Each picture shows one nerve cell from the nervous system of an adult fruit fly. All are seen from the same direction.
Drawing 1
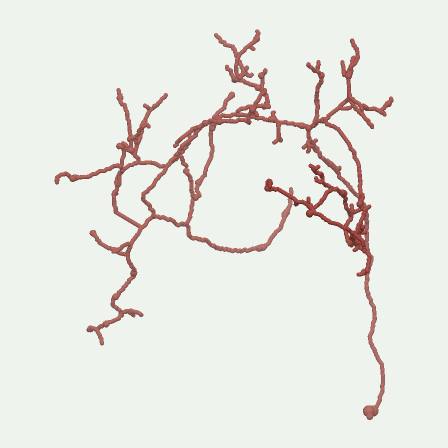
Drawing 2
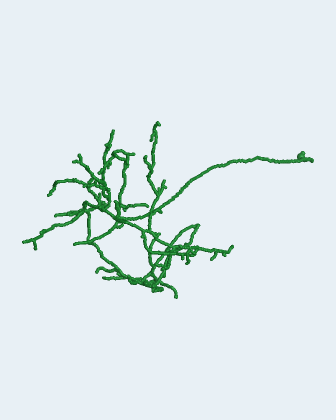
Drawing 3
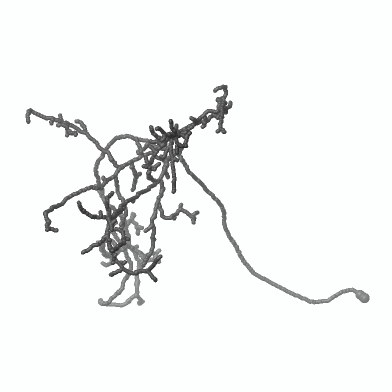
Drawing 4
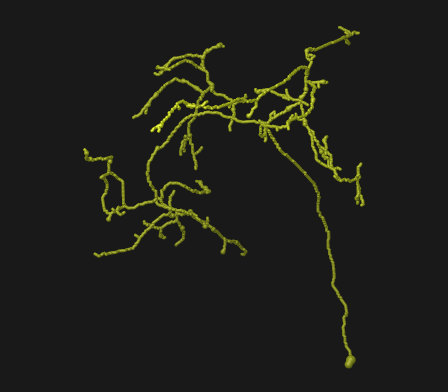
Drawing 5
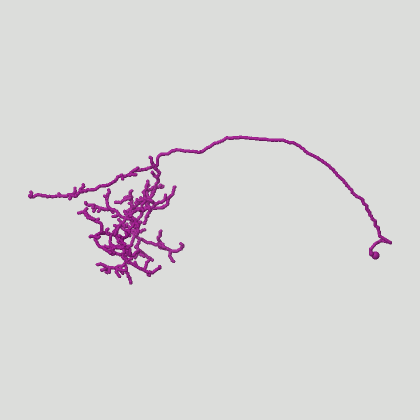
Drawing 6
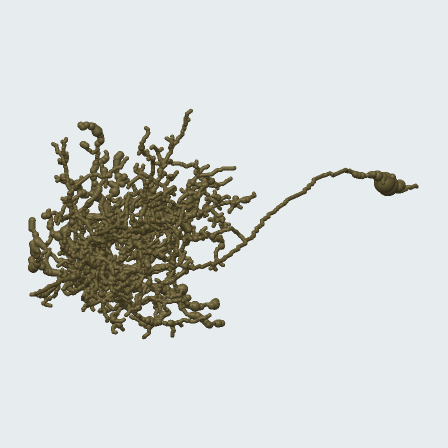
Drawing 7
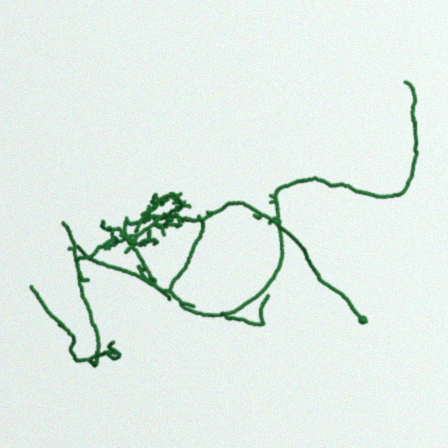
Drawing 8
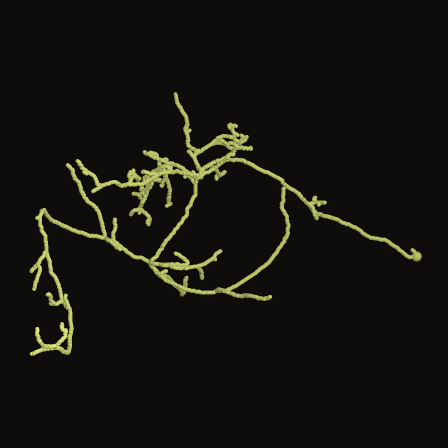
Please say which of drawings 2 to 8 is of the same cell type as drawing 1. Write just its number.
4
